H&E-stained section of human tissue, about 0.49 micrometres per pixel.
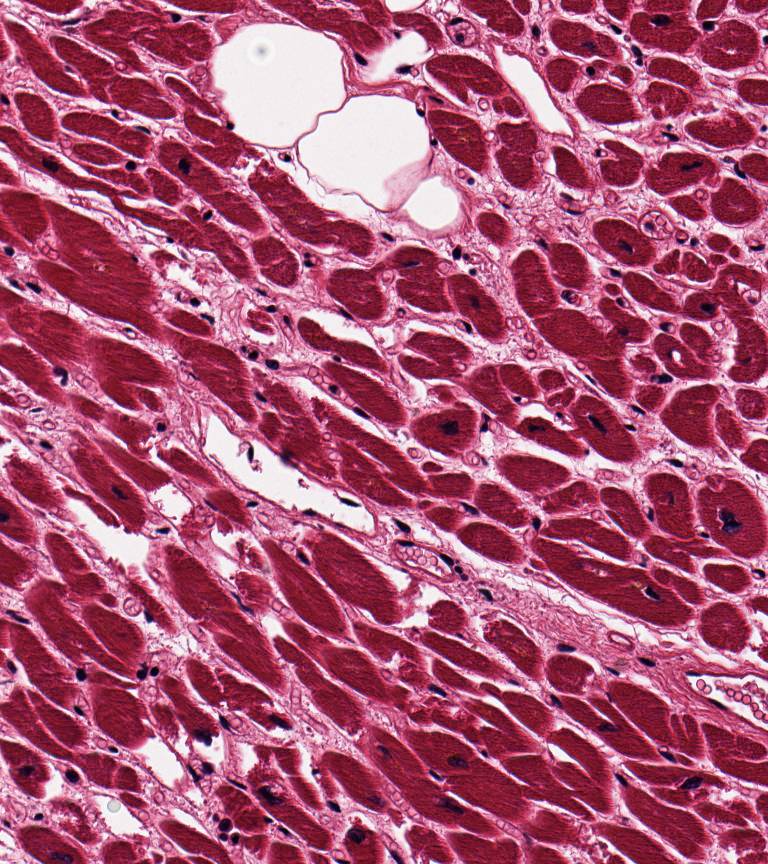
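Left ventricle of the heart, haematoxylin and eosin. Upper right: muscle fibres cut across, giving rounded profiles. The fibres have single, centrally placed nuclei and deep eosinophilic red cytoplasm. Small vessels containing red blood cells sit in the stroma, one near the lower right edge.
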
